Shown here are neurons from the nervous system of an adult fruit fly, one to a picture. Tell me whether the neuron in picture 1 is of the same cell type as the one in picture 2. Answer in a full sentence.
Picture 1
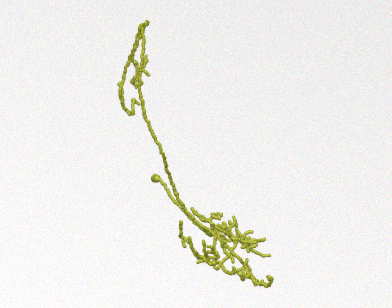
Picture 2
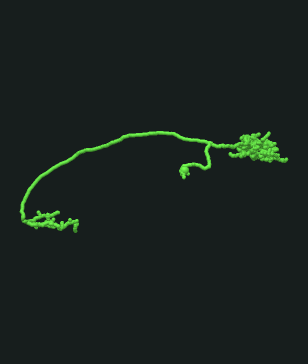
They are of different cell types.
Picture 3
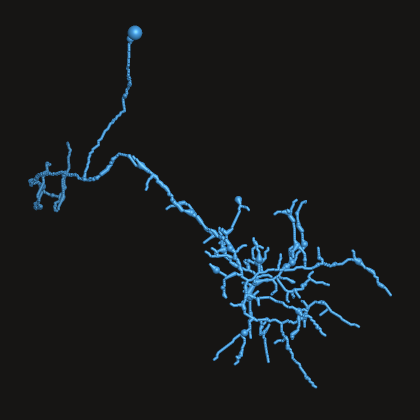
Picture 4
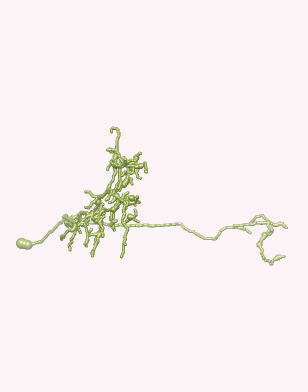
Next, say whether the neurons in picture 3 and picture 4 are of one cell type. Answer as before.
They are of the same cell type.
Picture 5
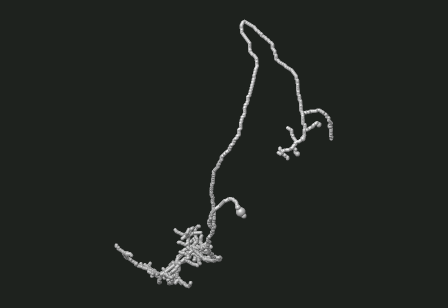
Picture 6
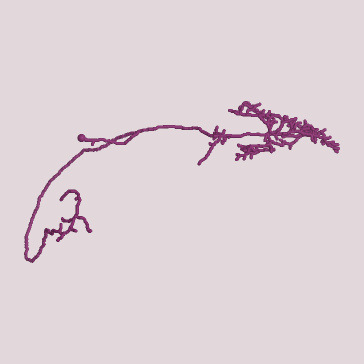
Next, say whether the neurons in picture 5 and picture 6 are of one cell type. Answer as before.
They are of the same cell type.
